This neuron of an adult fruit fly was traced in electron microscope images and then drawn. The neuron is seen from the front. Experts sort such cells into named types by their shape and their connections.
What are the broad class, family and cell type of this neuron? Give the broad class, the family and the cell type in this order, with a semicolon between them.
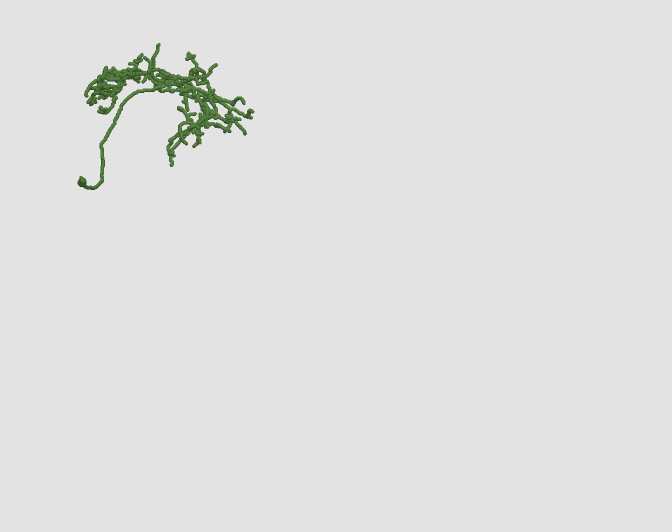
central-brain intrinsic neuron; hemilineage SIPa1_ventral; SLP134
